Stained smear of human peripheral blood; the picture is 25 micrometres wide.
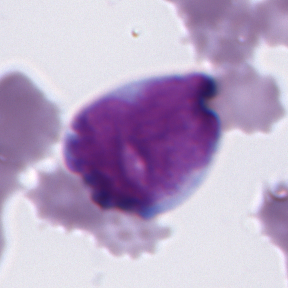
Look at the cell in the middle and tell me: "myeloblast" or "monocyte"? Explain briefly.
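The answer is myeloblast.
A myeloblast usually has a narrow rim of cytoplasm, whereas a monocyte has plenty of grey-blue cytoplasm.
Here only a narrow pale blue rim surrounds the nucleus. The chromatin is finely stippled and fairly evenly spread, with a pale slit-shaped clear area near the centre of the nucleus; small notches mark the nuclear edge, clearest at the upper right.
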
